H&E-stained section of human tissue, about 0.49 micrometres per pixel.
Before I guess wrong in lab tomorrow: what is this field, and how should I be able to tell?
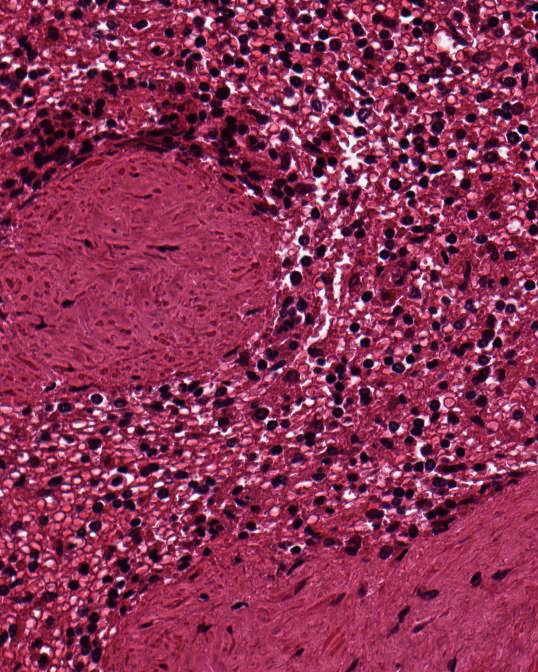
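Shown here: red pulp of the spleen. Most of the field is a dense sheet of small round cells, the nucleated ones mostly with small, round, dark nuclei. Many red blood cells, small round pink cells without nuclei, lie among them.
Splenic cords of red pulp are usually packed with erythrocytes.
Two pink fibrous areas break the sheet: a broad band at lower right and, at upper left, a rounded area of pale pink wavy fibres with sparse elongated nuclei.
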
